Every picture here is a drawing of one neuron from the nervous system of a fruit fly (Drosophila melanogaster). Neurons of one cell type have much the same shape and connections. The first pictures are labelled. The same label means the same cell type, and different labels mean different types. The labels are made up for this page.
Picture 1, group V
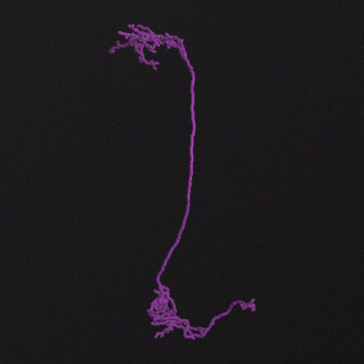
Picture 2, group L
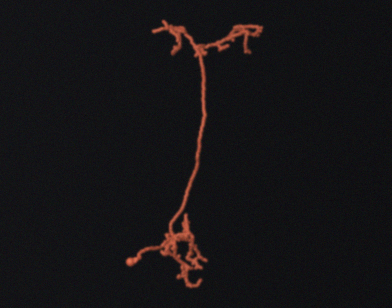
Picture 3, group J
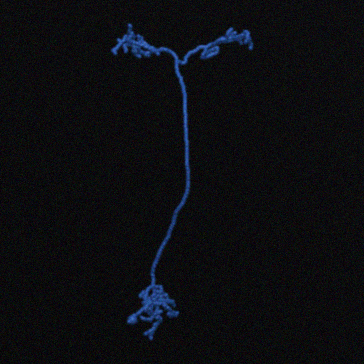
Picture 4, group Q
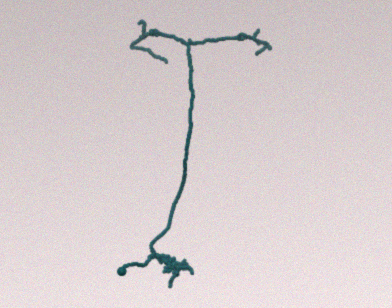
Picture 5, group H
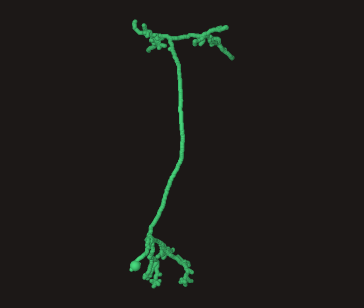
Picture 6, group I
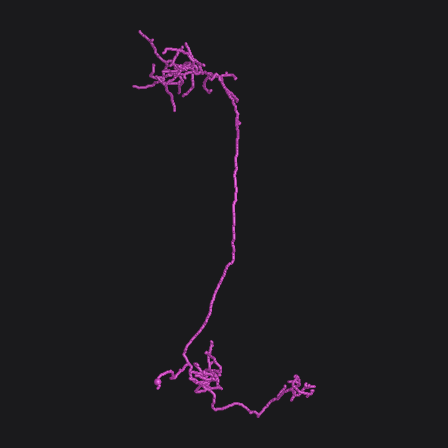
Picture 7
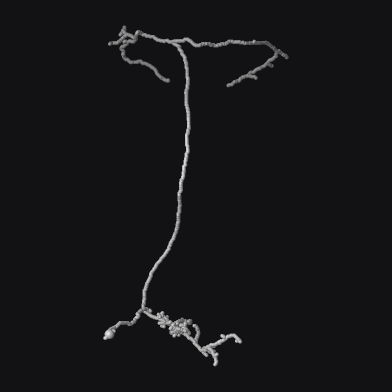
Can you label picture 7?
group Q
